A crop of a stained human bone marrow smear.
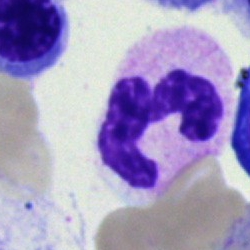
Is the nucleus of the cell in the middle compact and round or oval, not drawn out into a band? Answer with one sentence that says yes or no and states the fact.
No, the nucleus has been drawn out into a curved band lacking separate lobes.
